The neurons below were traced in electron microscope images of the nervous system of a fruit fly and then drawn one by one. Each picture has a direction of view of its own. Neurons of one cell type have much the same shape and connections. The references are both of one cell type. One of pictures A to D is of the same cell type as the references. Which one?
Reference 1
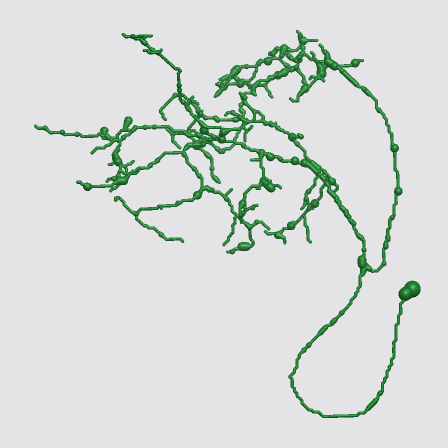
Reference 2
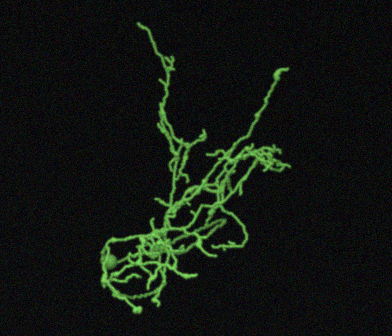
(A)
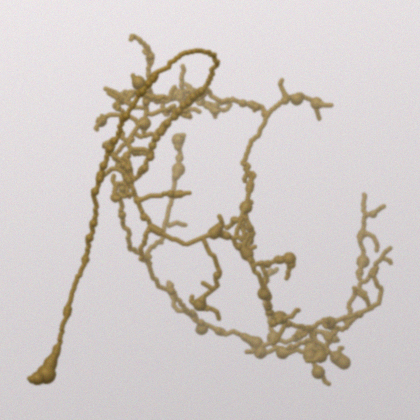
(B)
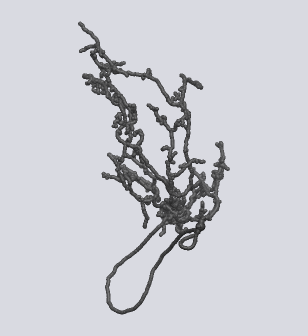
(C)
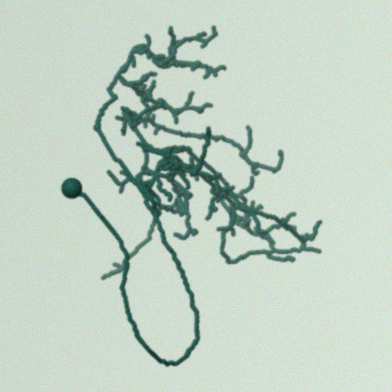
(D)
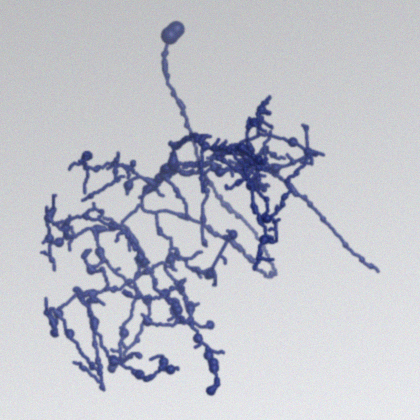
C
